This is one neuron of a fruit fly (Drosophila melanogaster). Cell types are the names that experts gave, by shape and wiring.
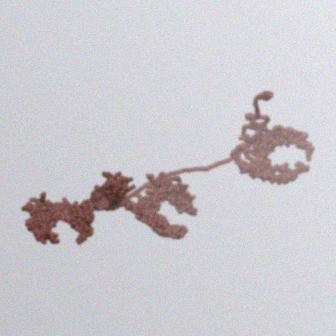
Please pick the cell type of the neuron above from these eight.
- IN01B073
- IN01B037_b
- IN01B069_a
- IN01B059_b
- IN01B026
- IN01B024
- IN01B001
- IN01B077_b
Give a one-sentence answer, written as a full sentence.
This neuron is a member of the IN01B001 cell type.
